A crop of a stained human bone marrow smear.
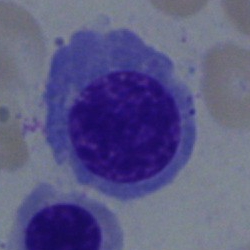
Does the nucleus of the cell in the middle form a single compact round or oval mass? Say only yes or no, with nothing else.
Yes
